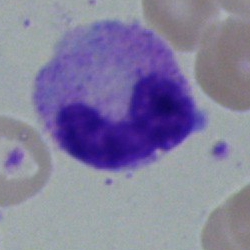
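Band neutrophil: its nucleus is a curved, horseshoe-like band running along the lower part of the cell. The band's concave side faces up toward the cell centre. Chromatin stains dark purple and looks dense and clumped. Fine purple granules are scattered all through the cytoplasm.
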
